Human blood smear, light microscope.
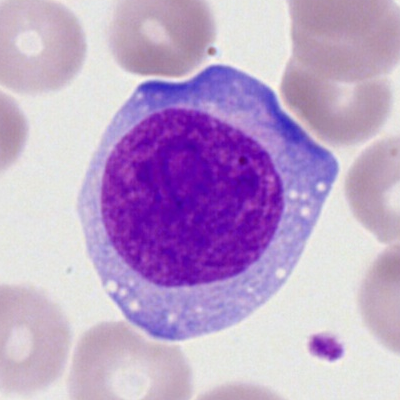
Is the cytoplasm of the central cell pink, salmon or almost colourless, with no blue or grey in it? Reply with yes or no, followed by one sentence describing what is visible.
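No. The cytoplasm is blue, and it is deepest blue along the upper edge of the cell.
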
